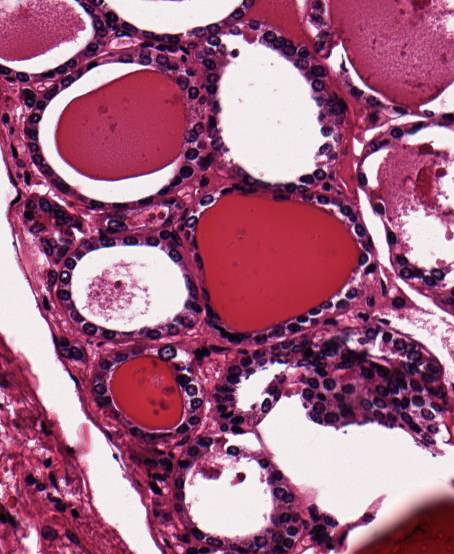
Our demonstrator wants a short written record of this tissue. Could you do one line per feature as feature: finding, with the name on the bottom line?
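Follicles: closely packed, rounded, varying in size
Partitions: thin, between follicles
Lining: single layer of low cuboidal epithelial cells
Lining nuclei: round, darkly stained
Cluster: dense small dark nuclei between follicles, lower right
Name: thyroid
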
